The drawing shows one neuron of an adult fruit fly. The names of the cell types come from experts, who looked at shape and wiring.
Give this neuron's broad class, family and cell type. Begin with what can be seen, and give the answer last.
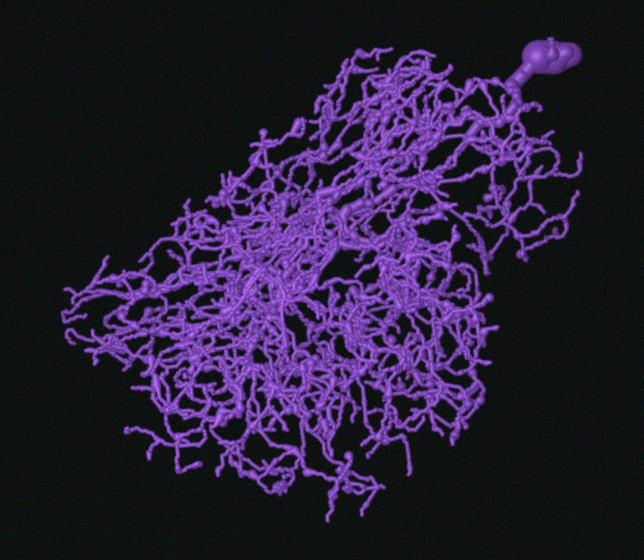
Its cell body lies at the upper right of the picture. The picture shows more than a hundred branch ends. Its broad class is central-brain intrinsic neuron. The family is hemilineage ALl1_dorsal. It is of cell type lLN2X12.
